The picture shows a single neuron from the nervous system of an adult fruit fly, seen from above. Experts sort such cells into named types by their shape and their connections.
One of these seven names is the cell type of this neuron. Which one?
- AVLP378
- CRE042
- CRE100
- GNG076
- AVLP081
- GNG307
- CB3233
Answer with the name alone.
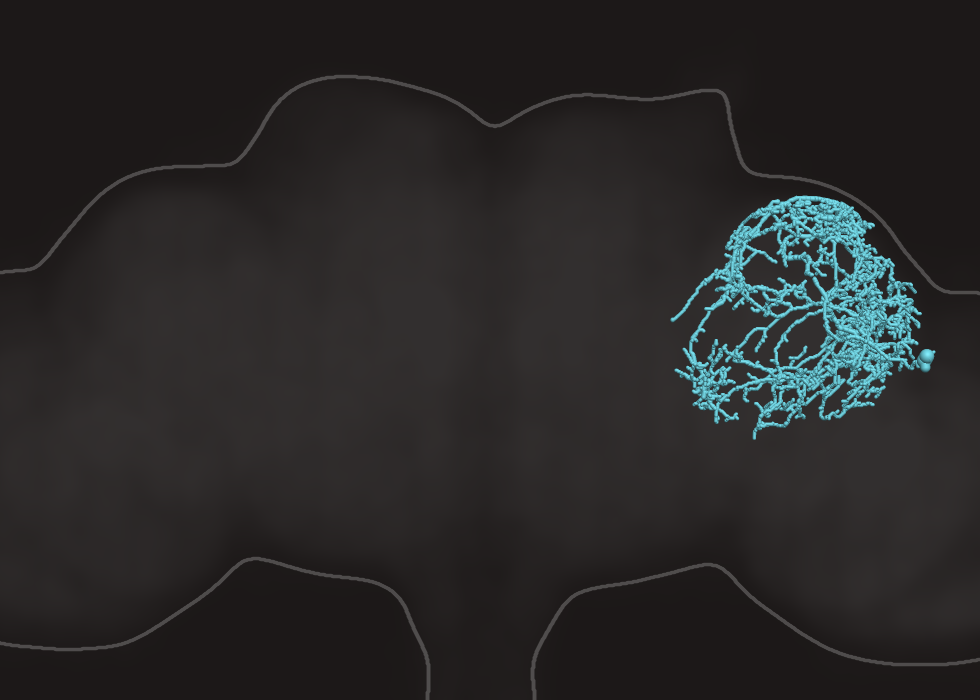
AVLP081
